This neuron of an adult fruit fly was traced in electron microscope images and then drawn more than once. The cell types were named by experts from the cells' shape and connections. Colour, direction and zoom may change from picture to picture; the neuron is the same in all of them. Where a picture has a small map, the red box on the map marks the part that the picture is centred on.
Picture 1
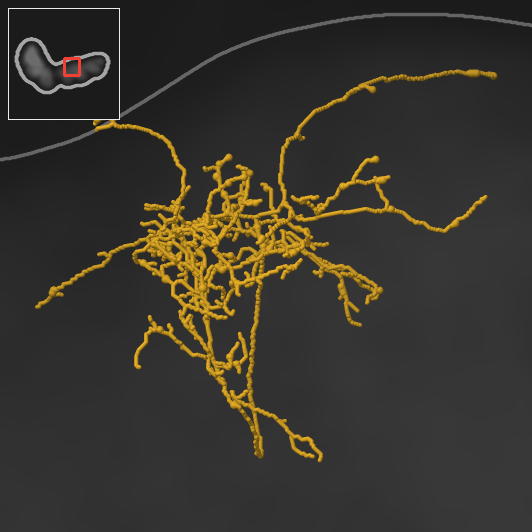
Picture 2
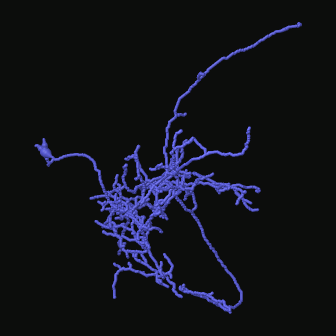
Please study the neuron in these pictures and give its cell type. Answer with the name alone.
IN17A107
